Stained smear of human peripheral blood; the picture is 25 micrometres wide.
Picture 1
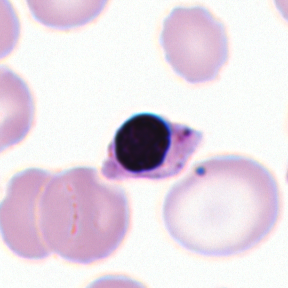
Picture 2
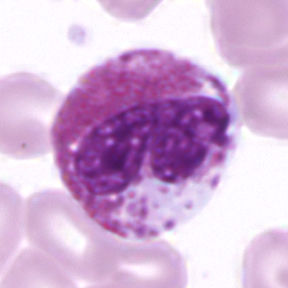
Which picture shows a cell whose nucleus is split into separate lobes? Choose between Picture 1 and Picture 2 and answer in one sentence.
Picture 2 shows a cell whose nucleus is divided into segments.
